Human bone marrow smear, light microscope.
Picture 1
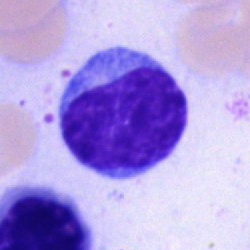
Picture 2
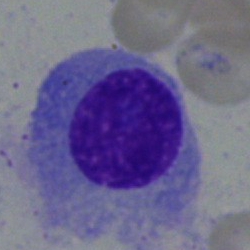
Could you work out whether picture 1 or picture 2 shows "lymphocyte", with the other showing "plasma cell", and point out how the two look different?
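Picture 1 shows a lymphocyte; picture 2 shows a plasma cell. The lymphocyte's cytoplasm forms a narrow crescent lying mainly along its upper side. The plasma cell's nucleus sits off-centre, with the wider rim of cytoplasm below and to the left of it.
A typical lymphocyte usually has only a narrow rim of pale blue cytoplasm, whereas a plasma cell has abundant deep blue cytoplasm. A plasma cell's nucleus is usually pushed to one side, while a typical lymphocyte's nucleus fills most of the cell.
The lymphocyte's outline is round and smooth; the plasma cell's is irregular and ragged, most of all at the lower left. No granules are seen in the lymphocyte's cytoplasm, and no distinct granules in the plasma cell's. In the lymphocyte, the chromatin stains dark purple throughout the nucleus, and no vacuoles are seen in the cytoplasm.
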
